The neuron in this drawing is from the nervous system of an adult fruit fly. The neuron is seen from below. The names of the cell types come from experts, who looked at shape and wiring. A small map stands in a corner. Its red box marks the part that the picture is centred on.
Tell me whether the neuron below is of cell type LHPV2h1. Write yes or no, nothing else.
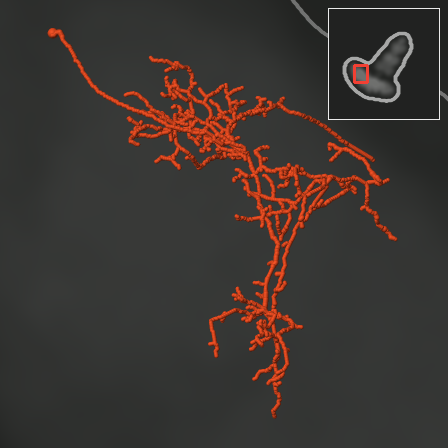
no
